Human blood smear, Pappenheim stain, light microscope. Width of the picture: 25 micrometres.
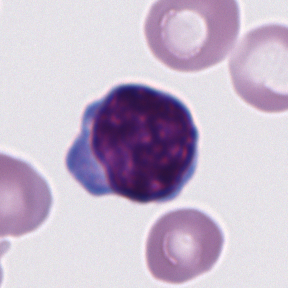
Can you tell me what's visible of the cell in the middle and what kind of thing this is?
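Begin with size: this cell is about 11 micrometres across, roughly 1.75 times as wide as the red cell that lies whole in the picture. Now the nucleus, a single roundish mass without lobes, about 10 by 9 micrometres. Its chromatin is dark purple and coarsely clumped. The cytoplasm is pale blue, and most of what you can see of it sits on the left side of the nucleus. So what you are looking at is a typical lymphocyte.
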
